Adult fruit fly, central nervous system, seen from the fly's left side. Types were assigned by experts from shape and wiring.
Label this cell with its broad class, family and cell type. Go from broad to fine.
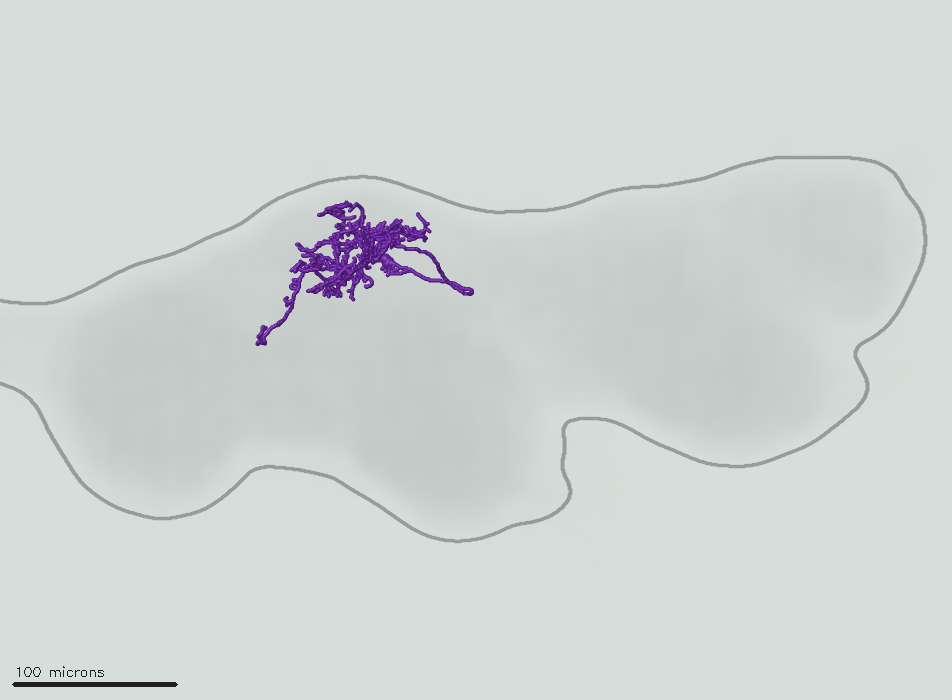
nerve-cord intrinsic neuron; hemilineage 11B; IN11B024_b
